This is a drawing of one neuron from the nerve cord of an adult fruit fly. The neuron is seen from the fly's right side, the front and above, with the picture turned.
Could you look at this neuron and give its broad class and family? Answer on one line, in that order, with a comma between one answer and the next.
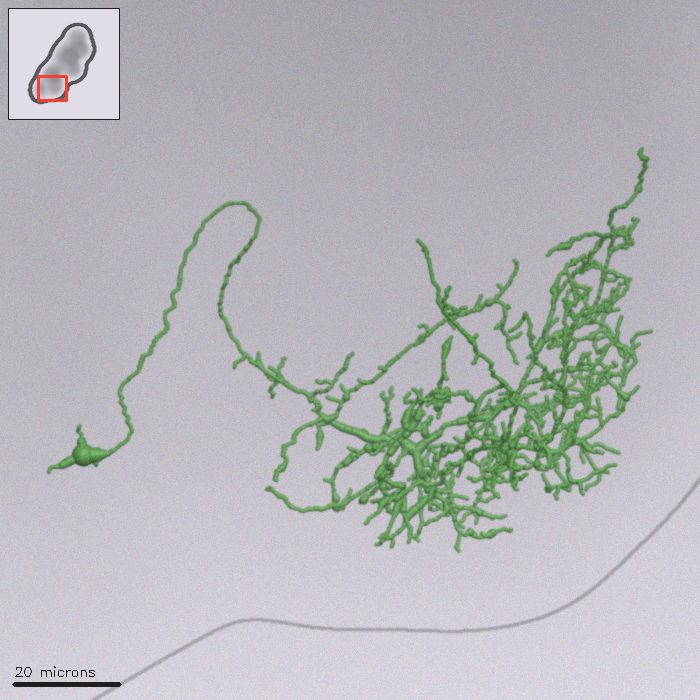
nerve-cord intrinsic neuron, hemilineage 03A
